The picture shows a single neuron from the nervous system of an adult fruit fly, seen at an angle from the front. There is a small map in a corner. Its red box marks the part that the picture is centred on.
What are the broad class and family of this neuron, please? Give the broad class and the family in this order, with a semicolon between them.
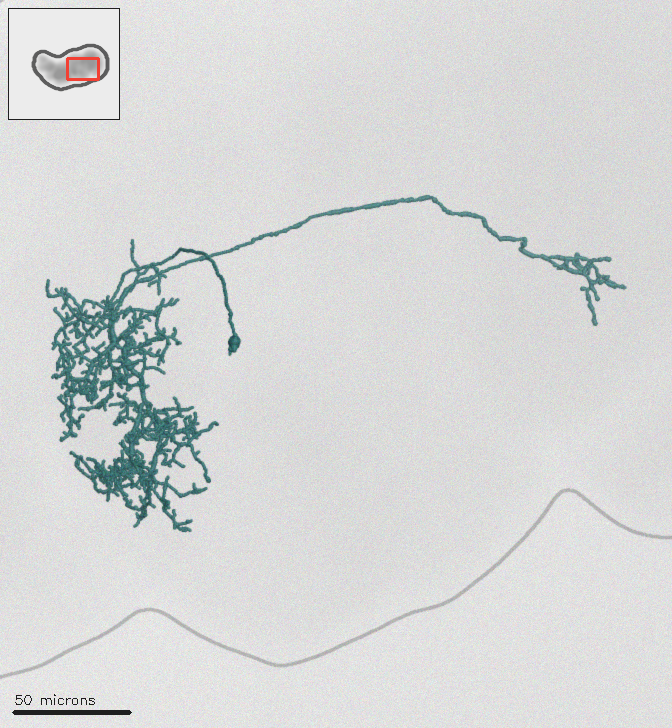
central-brain intrinsic neuron; hemilineage VLPa2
